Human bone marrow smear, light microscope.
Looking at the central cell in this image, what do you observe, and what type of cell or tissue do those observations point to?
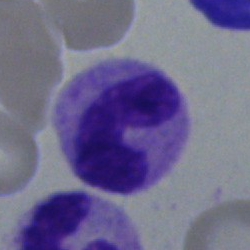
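Outline: round and smooth. Nucleus: deeply indented, its notch opening toward the right. Chromatin: dark purple, fairly condensed, with some clumping. Cytoplasm: a moderate rim of pale lilac around the nucleus. This is a band neutrophil.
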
